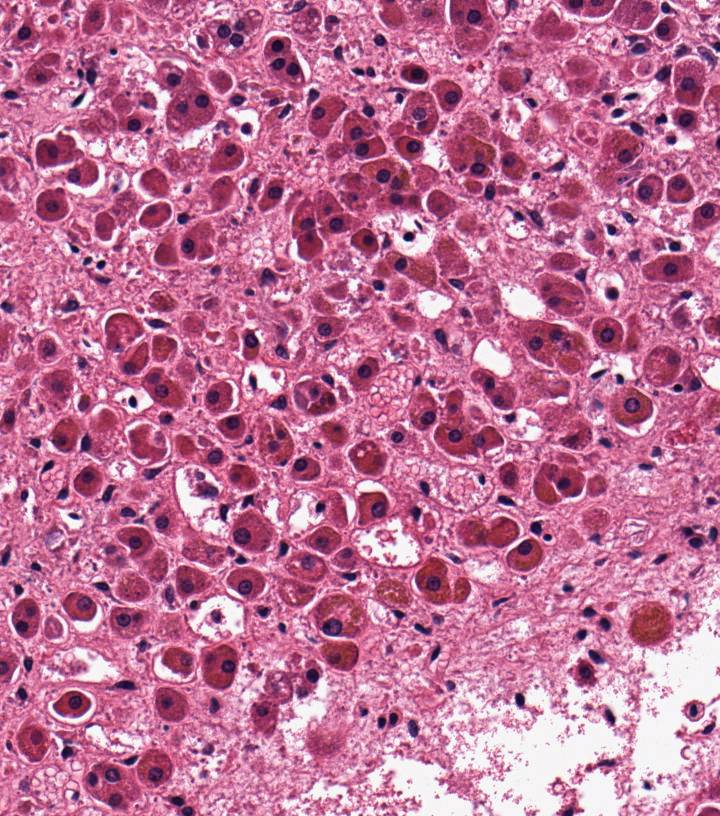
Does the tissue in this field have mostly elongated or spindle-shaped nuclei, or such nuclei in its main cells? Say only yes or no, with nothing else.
No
